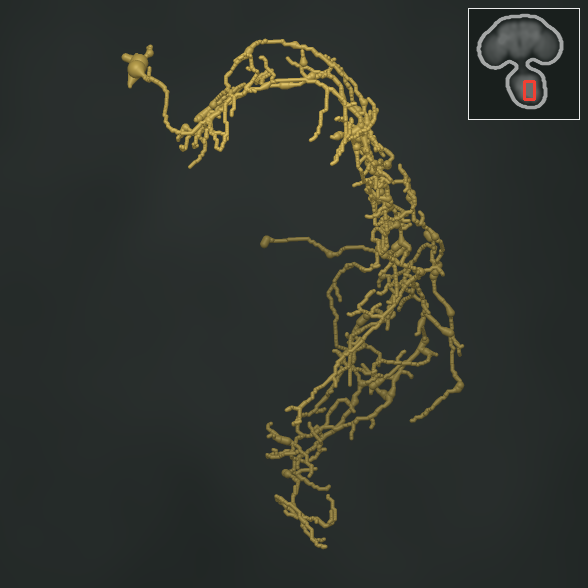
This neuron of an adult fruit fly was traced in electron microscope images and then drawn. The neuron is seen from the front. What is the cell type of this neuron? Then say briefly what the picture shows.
Its cell type is INXXX386. This is a nerve-cord intrinsic neuron. The picture shows dozens of branch ends. As drawn here it is taller than it is wide.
